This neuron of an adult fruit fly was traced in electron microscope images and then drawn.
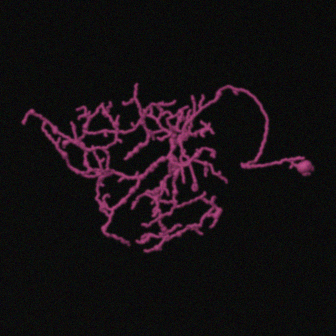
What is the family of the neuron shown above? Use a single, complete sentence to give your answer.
It is to family hemilineage 21A that the neuron is assigned.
